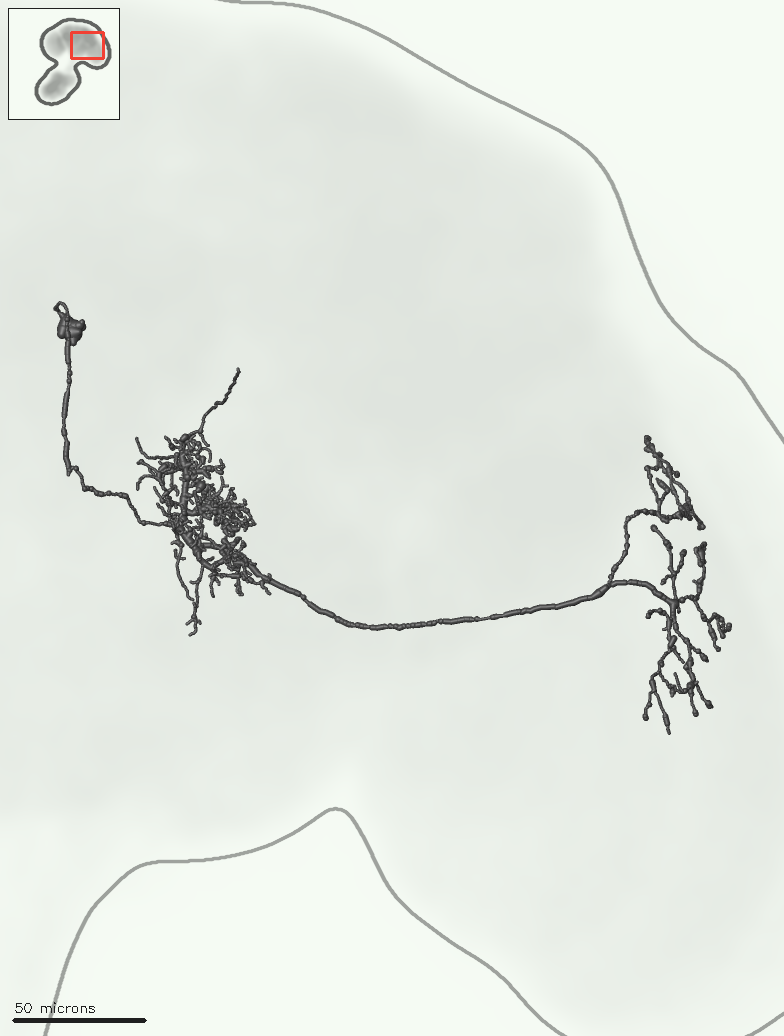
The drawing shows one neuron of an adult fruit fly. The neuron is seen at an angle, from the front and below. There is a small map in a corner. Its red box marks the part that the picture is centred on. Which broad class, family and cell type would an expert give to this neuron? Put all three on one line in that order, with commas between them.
visual centrifugal neuron, hemilineage DM1_posterior, MeVC8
